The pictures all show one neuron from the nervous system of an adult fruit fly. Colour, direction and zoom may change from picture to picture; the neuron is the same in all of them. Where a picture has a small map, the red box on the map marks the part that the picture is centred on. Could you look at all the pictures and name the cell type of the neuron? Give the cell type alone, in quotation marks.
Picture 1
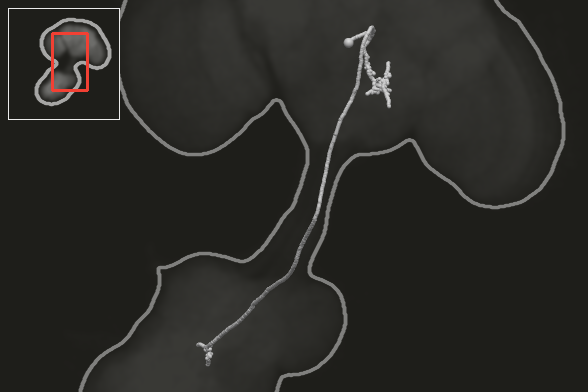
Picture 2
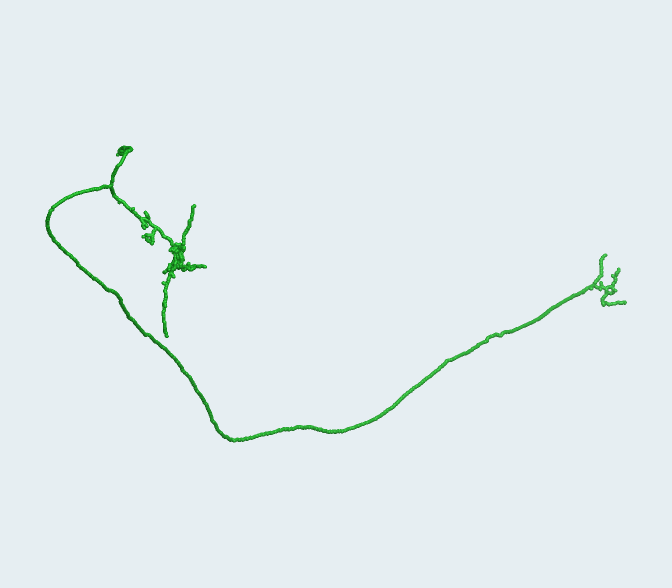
"DNpe008"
